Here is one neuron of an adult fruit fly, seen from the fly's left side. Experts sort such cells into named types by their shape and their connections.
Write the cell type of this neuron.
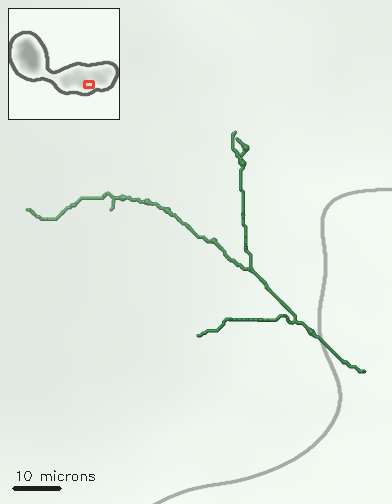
SNta35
